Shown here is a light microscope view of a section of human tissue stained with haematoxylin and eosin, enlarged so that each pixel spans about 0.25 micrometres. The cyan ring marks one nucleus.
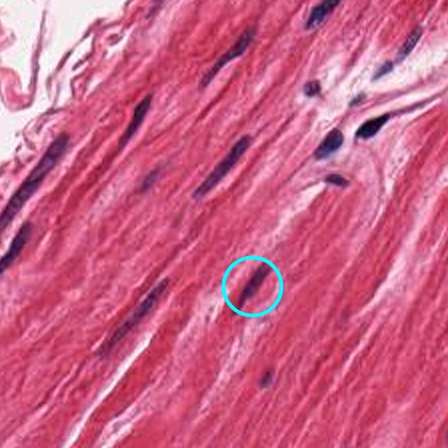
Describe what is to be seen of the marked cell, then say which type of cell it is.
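The nucleus is elongated and spindle-shaped, with its long axis running in the same diagonal direction (lower left to upper right) as the surrounding fibres. The cytoplasm around the nucleus is pink and finely streaked lengthwise, and it merges into the neighbouring pink fibres without a clear outline of its own. The cell lies within a band of tightly packed, parallel pink fibres, with a thin pale streak running alongside it on its left side. The marked nucleus belongs to a smooth muscle cell.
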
